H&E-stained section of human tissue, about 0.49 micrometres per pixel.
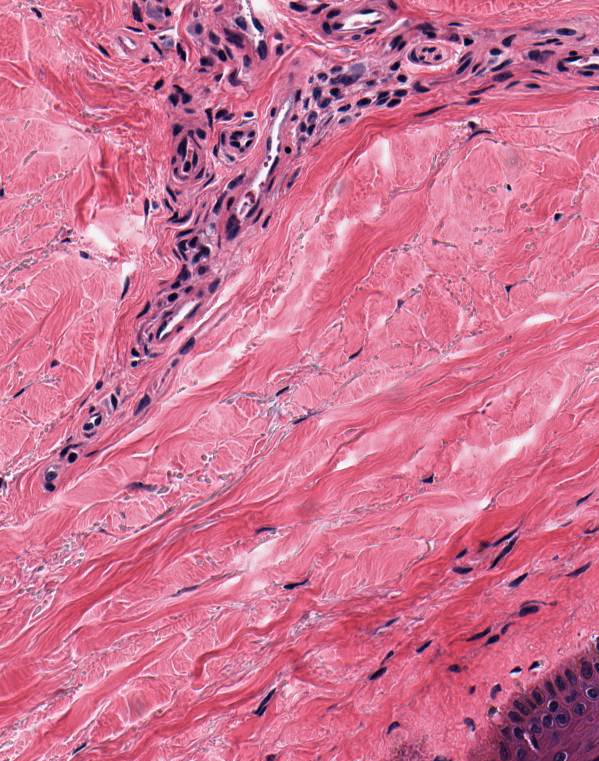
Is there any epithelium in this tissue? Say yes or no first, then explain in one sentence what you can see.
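Yes. A small edge of epithelium with closely packed round nuclei appears in the lower right corner.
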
